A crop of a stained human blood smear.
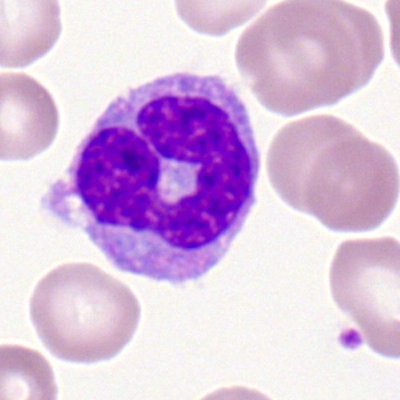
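Monocyte, the central cell in a stained human blood smear. Its outline is roughly round, with a slightly irregular edge. The nucleus is folded into a ring-like loop around a small pale central area, and no nucleoli can be seen in it. A small pale bulge of cytoplasm projects from the left edge of the cell.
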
